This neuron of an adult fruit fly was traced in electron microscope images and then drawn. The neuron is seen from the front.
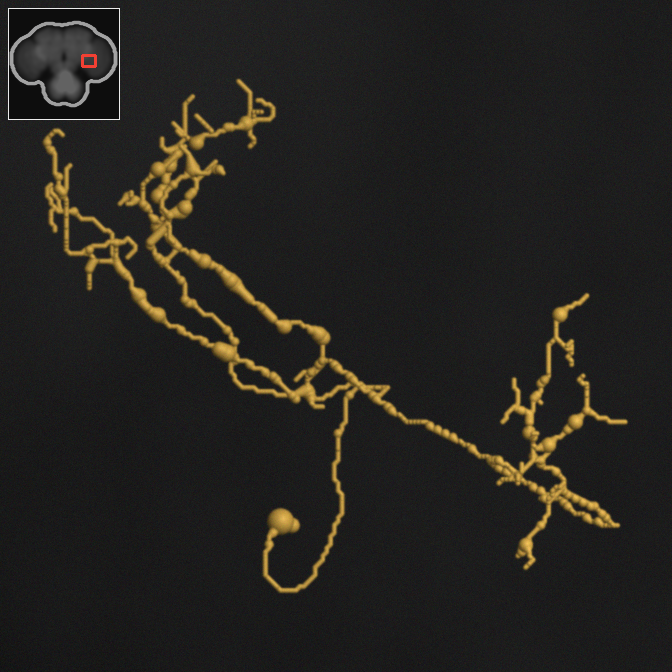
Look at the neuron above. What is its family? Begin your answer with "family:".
family: Y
